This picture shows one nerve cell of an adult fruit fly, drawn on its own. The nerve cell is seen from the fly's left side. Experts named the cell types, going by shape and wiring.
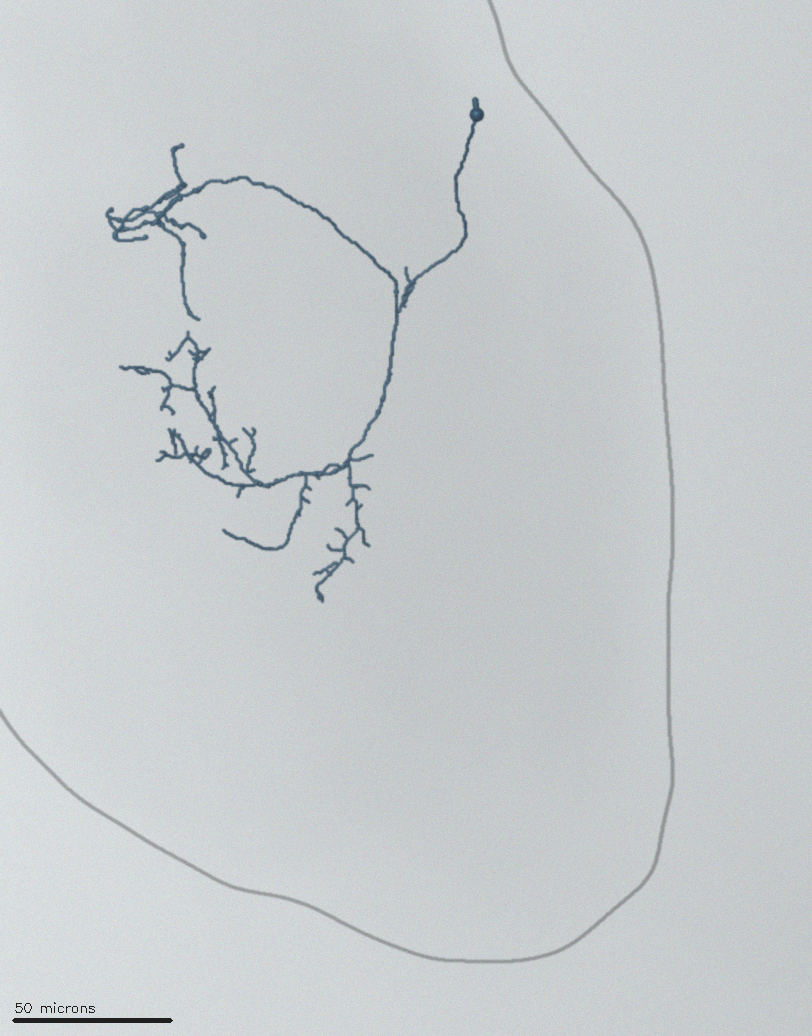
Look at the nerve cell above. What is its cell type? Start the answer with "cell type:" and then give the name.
cell type: AVLP486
